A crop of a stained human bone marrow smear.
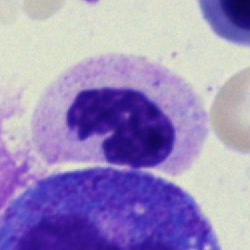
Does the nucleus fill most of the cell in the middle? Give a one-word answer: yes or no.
No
